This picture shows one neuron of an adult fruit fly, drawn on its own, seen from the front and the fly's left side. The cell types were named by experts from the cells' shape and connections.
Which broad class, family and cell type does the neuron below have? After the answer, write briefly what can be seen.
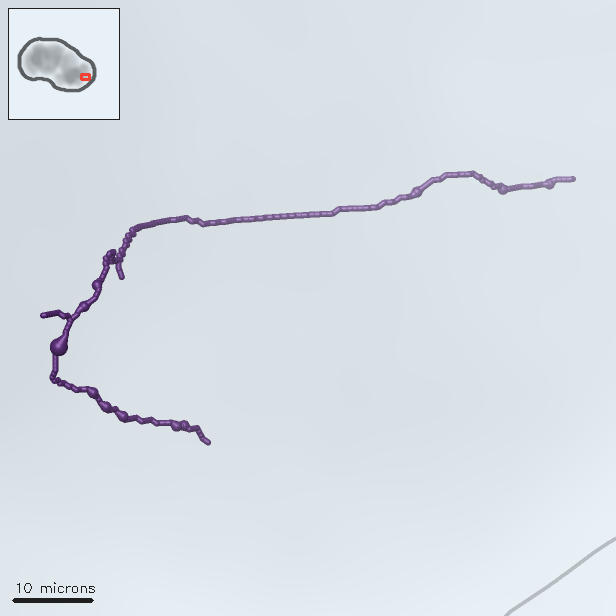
It is a sensory neuron entering the nerve cord. The name of its family is class gustatory. The cell type is LgLG2. No cell body is drawn. By the scale bar it is about 70 microns wide in this view. There are a dozen or fewer branch ends.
